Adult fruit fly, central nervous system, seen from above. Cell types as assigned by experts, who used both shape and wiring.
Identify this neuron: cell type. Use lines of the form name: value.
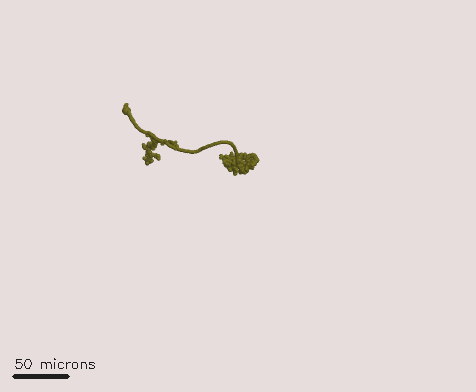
cell type: ER1_b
